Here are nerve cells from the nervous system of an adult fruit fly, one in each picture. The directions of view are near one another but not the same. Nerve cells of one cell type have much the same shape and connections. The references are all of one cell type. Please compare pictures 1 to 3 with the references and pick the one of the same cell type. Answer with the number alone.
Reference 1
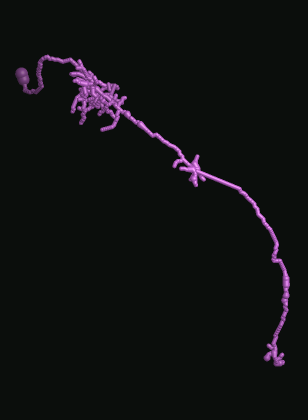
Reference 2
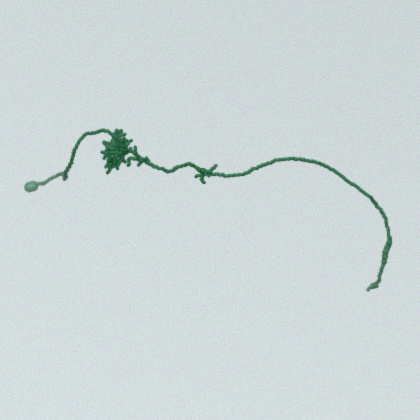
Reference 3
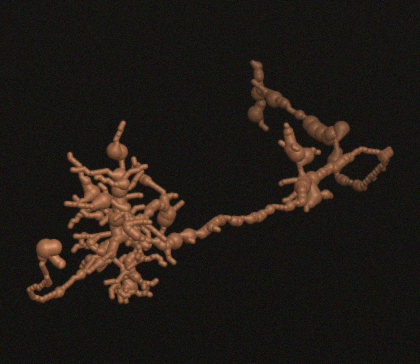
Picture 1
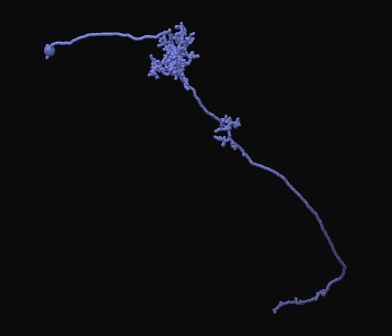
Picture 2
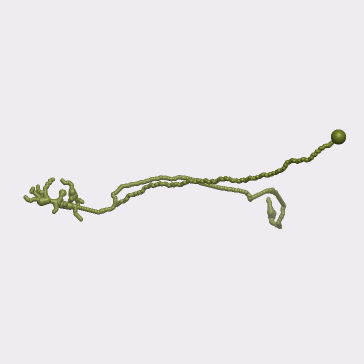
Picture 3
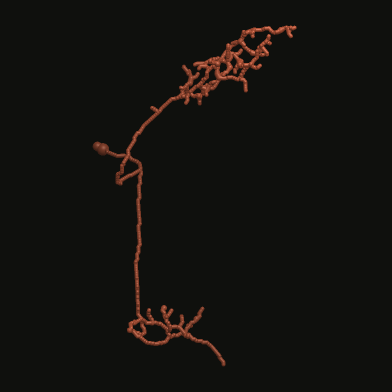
1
